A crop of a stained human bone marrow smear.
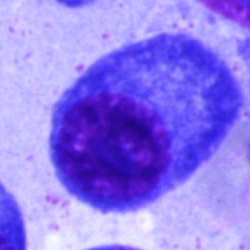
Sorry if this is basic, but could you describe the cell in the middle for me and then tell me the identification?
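Looking at the shape, I see an oval cell with a smooth outline, its long axis running from lower left to upper right. The nucleus is eccentric, in the lower-left part. Its chromatin is coarse and clumped: dark purple masses separated by lighter spots. I find no granules in the cytoplasm. This is a plasma cell.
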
